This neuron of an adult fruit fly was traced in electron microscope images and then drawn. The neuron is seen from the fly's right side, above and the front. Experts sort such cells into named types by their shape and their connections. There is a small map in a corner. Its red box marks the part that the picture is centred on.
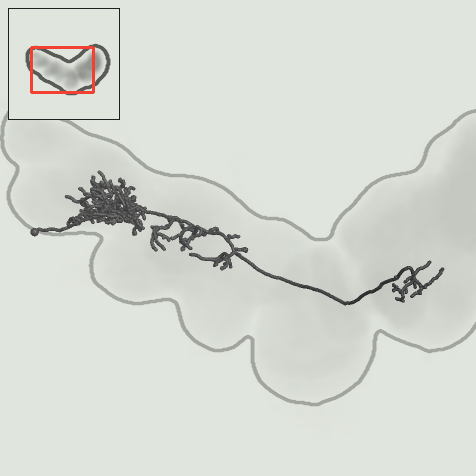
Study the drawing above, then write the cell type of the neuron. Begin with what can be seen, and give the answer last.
The cell body is on the left of the picture. In this view it is more than twice as wide as it is tall. It is an ascending neuron. The cell type is AN08B015.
